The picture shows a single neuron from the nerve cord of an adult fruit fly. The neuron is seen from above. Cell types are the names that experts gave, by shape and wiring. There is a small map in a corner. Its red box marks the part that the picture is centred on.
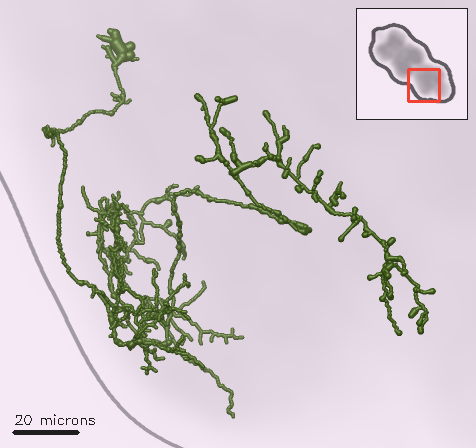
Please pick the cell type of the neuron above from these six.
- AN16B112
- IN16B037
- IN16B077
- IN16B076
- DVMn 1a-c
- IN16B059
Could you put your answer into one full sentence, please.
In the scheme of cell types, this neuron is IN16B037.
